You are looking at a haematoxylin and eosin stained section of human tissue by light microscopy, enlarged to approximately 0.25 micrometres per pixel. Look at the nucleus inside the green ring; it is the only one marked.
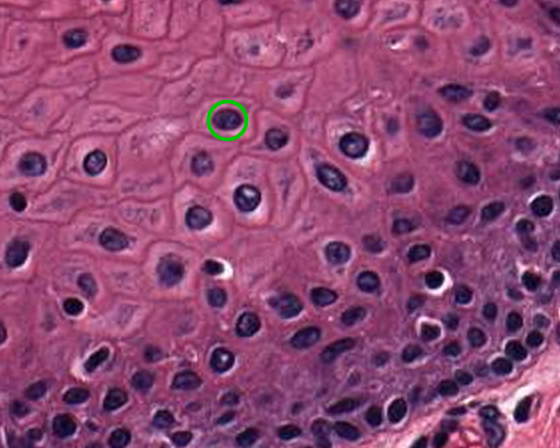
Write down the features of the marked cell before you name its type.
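The nucleus is oval, a little wider than tall, and dark with fairly even staining. A narrow pale rim separates the nucleus from the surrounding cytoplasm. The cytoplasm is abundant and pink, with a sharp many-sided outline that it shares with the neighbouring cells. This is a squamous epithelial cell.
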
